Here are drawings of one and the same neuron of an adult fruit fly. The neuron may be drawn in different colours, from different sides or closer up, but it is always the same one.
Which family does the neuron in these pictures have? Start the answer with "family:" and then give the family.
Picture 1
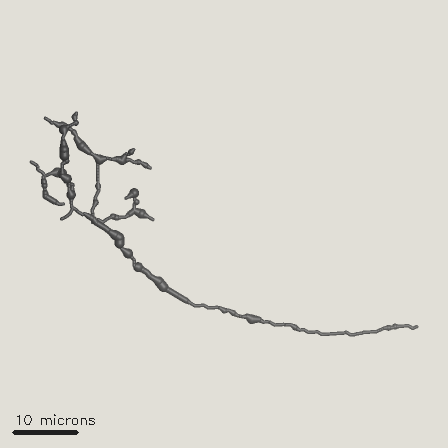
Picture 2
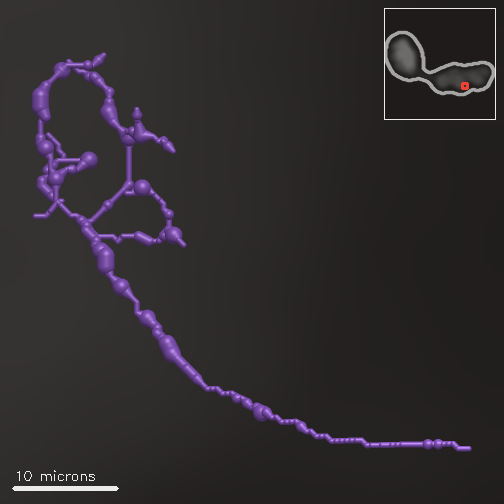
family: class mechanosensory tactile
